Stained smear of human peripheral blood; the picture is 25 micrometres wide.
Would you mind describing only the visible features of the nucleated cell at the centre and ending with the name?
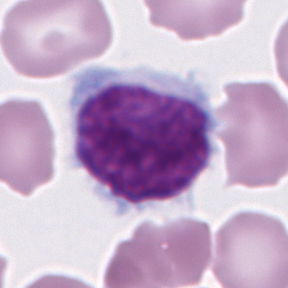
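You can see many fine, hair-like projections on the cell margin. The cytoplasm is pale greyish-blue, and its rim is widest along the upper-left side. The nucleus is a single roughly oval mass without lobes, about 12 by 10 micrometres, filling about 70% of the cell's area. The whole cell comes to about 13 micrometres across. It's a hairy cell.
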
